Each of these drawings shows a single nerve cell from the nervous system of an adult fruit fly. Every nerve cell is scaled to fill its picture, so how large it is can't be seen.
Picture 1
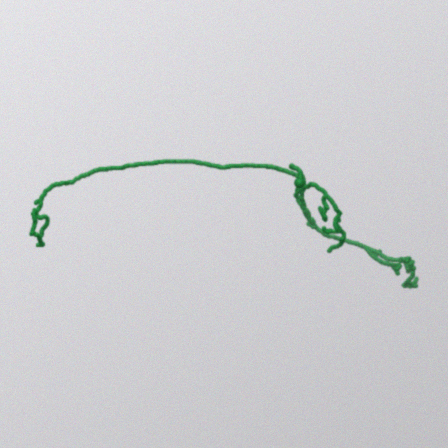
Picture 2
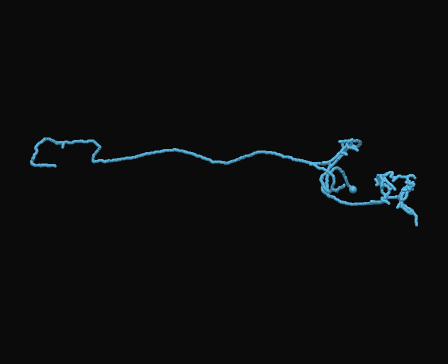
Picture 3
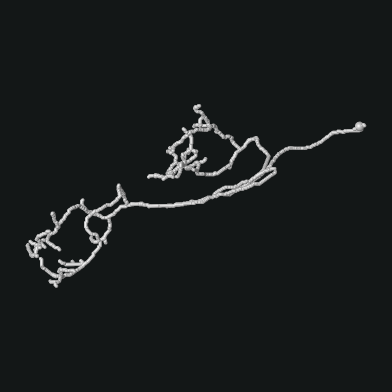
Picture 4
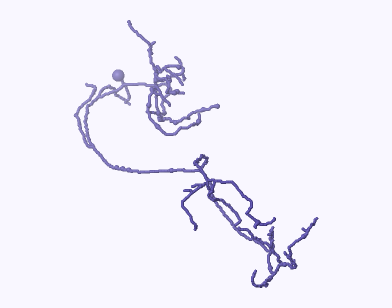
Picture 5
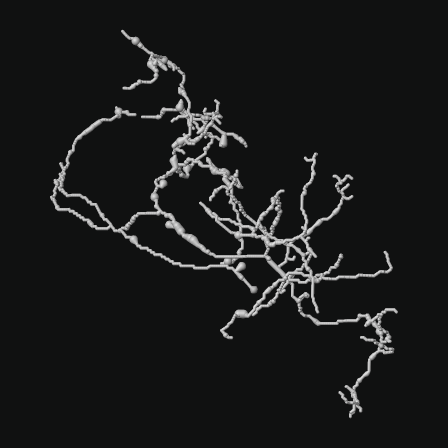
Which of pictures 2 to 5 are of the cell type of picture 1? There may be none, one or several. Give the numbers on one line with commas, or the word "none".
2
